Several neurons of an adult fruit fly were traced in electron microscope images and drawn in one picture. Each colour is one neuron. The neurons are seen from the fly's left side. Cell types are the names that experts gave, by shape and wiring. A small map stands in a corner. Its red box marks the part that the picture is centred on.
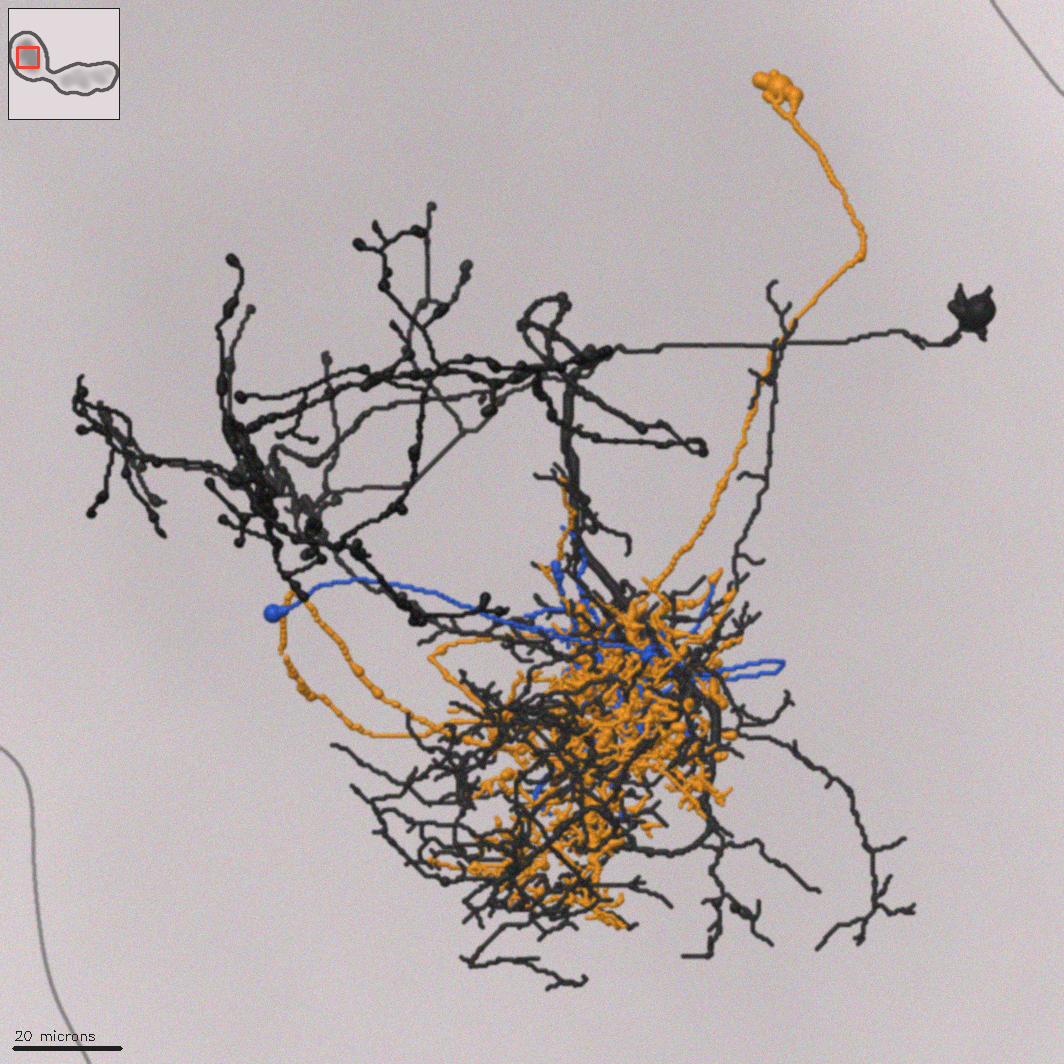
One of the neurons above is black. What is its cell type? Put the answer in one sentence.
The cell type is WED108.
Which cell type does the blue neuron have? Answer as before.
The cell type is WED030_b.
